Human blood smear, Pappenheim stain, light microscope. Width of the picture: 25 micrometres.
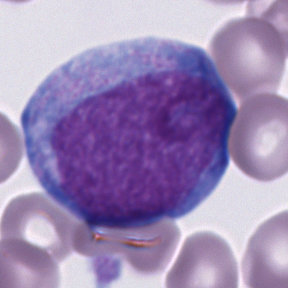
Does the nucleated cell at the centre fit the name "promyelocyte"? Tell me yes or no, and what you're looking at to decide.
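Deep blue stains the cytoplasm at the cell margin.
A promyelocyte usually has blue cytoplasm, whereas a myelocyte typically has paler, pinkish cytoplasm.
The colour therefore sides with promyelocyte and against myelocyte. The cytoplasm forms a broad rim on the upper-left side and only a thin one on the right. No surface projections break the smooth outline, and the cytoplasm holds no clear vacuoles. Red cells press against the right side of the cell. Taken with the blue cytoplasm, the name promyelocyte holds.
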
